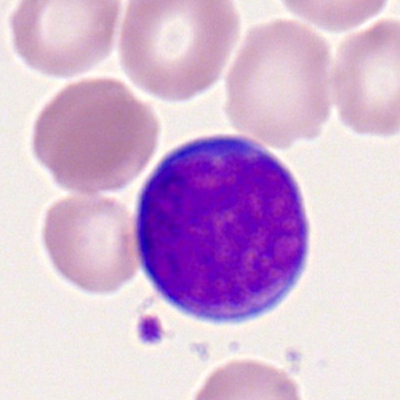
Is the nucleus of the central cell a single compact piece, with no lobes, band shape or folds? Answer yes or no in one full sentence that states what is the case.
Yes, what the cell has is a single compact round, oval or kidney-shaped nucleus.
